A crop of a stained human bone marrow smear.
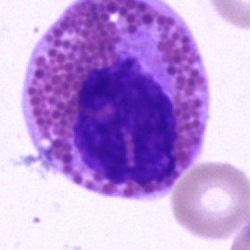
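Eosinophil, central cell of a stained bone marrow smear, with a round, smooth outline. The nucleus is off centre, in the lower half of the cell. Many coarse round granules pack the cytoplasm. Just above the nucleus lies a paler lilac area with fewer granules.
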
